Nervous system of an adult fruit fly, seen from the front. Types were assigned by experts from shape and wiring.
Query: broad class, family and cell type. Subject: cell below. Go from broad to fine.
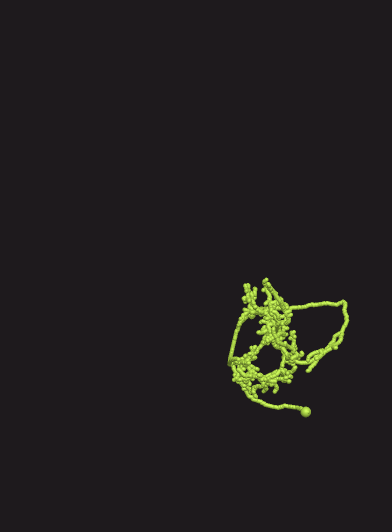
nerve-cord intrinsic neuron; hemilineage 04B; IN04B112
